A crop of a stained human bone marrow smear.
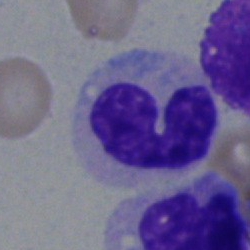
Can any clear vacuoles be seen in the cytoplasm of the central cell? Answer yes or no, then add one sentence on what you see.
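Yes. A single small clear spot lies in the cytoplasm to the upper left of the nucleus.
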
